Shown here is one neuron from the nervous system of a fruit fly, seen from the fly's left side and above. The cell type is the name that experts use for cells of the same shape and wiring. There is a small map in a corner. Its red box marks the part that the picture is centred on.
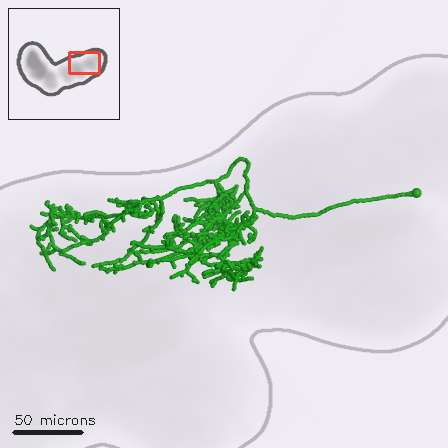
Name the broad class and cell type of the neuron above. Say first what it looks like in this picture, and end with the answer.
Its cell body lies on the right of the picture. From left to right in the picture it spans about 300 microns. Dozens of branch ends can be seen. This is a nerve-cord intrinsic neuron. The cell type is INXXX138.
